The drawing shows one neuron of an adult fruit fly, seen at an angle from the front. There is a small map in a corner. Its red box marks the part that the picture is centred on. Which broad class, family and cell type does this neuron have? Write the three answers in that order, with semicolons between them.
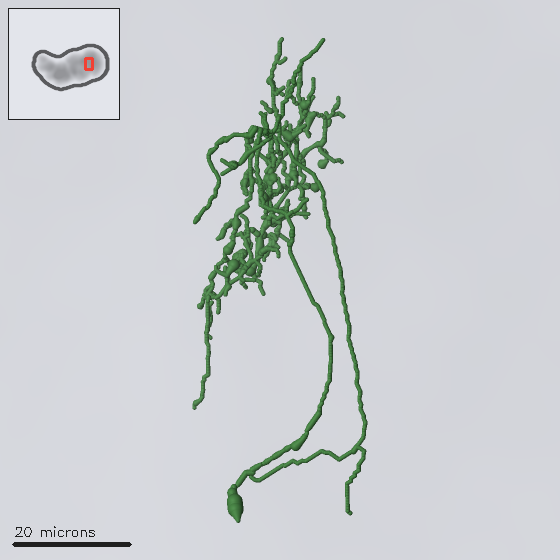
optic-lobe intrinsic neuron; Li; Li23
